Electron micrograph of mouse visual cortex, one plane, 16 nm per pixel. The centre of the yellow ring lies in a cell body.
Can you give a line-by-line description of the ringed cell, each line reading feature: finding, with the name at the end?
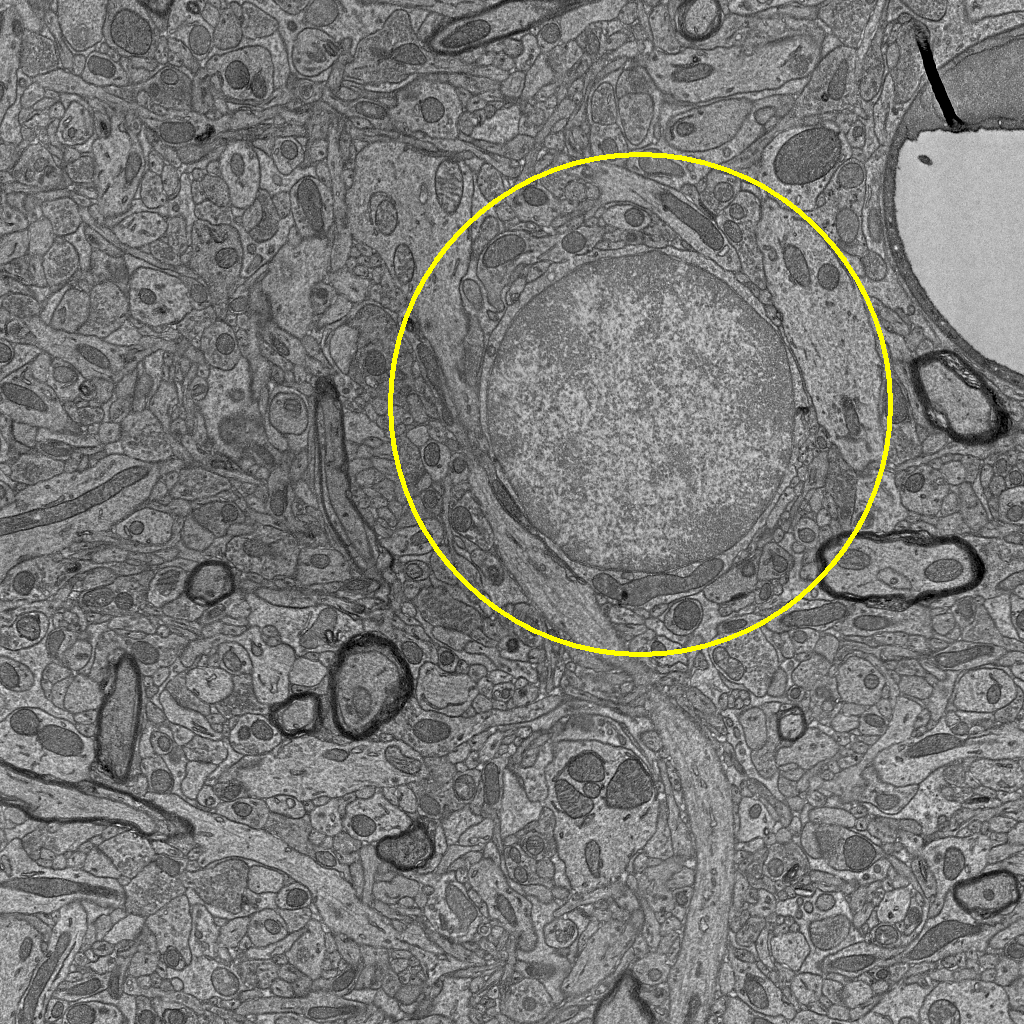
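Nuclear shape: round, smooth outline, whole within the ring
Nuclear envelope: no deep infoldings
Chromatin: finely granular and mottled, no thick dark clumps lining the envelope
Nucleolus: none visible
Name: oligodendrocyte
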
